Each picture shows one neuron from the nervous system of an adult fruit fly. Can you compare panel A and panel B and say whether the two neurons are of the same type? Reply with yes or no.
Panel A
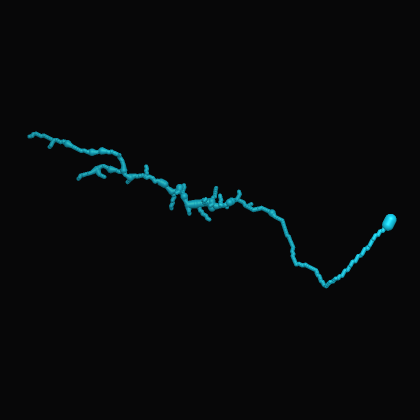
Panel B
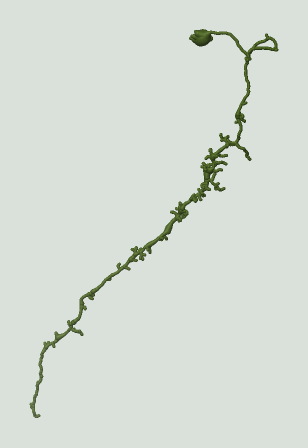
yes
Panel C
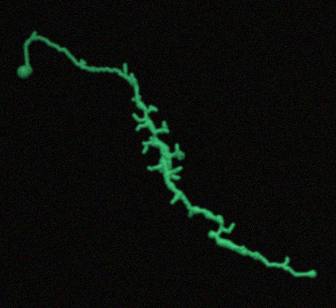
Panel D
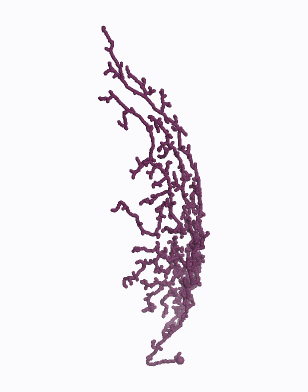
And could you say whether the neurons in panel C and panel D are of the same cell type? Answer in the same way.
no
